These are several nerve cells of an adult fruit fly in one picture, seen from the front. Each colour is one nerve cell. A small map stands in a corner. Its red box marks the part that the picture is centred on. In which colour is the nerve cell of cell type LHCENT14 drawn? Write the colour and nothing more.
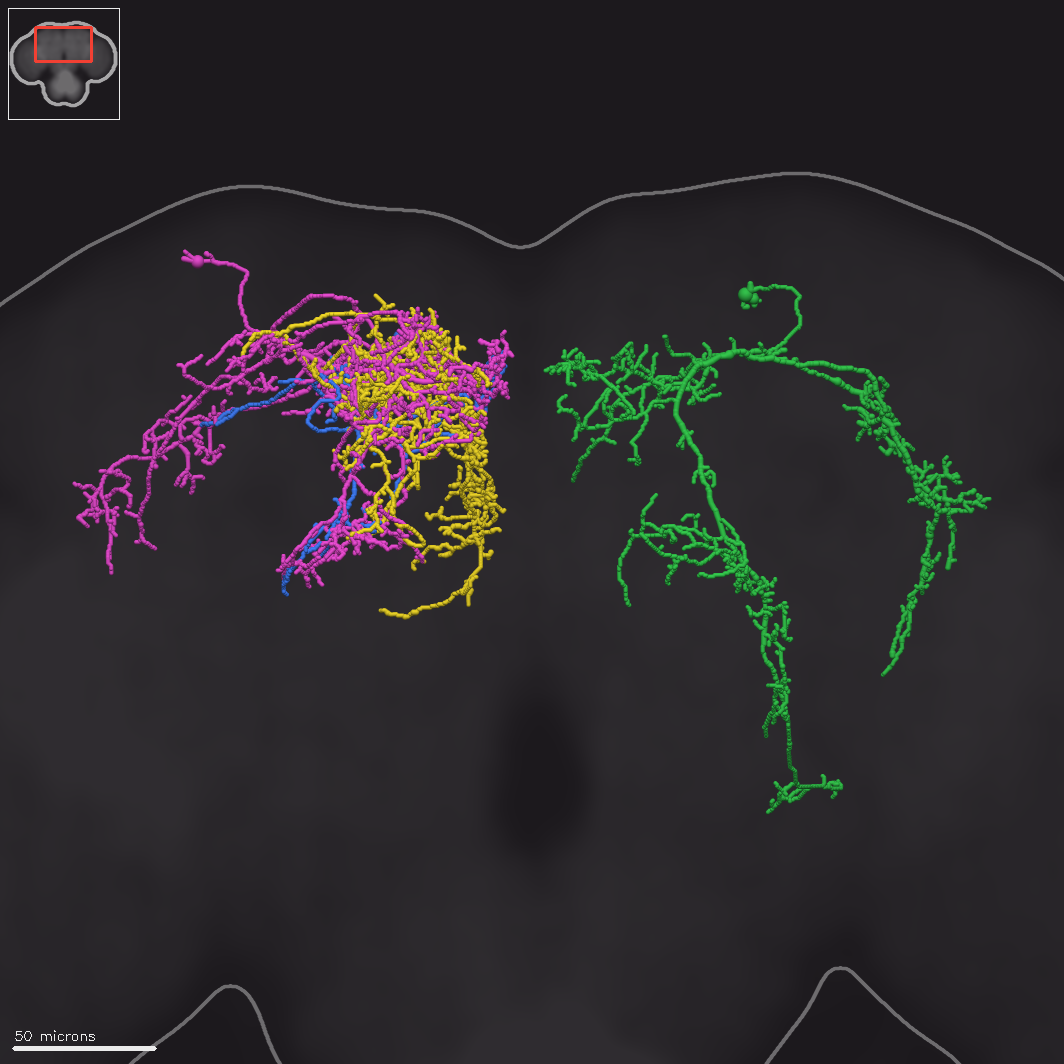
green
